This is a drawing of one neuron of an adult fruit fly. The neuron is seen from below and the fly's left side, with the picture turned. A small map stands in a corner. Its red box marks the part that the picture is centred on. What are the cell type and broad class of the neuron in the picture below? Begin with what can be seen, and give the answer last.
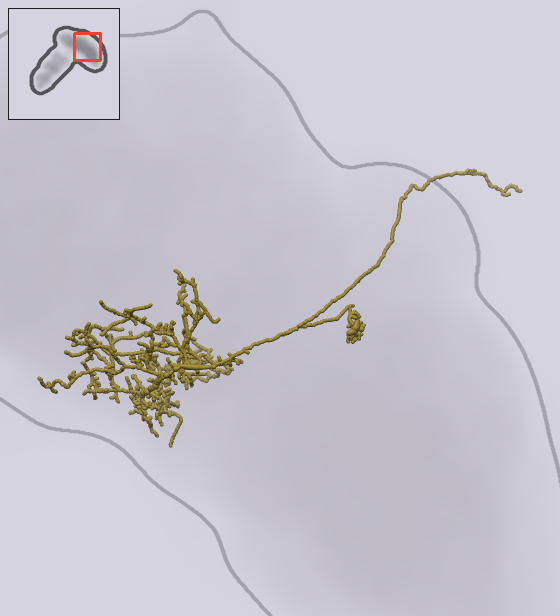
Dozens of branch ends can be seen. In this view it is wider than it is tall. Its cell type is GNG649. This is a motor neuron of the brain.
